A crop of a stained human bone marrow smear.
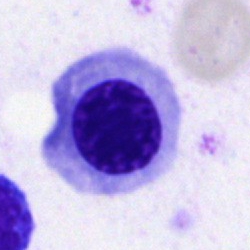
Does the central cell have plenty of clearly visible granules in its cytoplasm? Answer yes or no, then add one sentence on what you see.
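No. The cytoplasm shows no granules.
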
